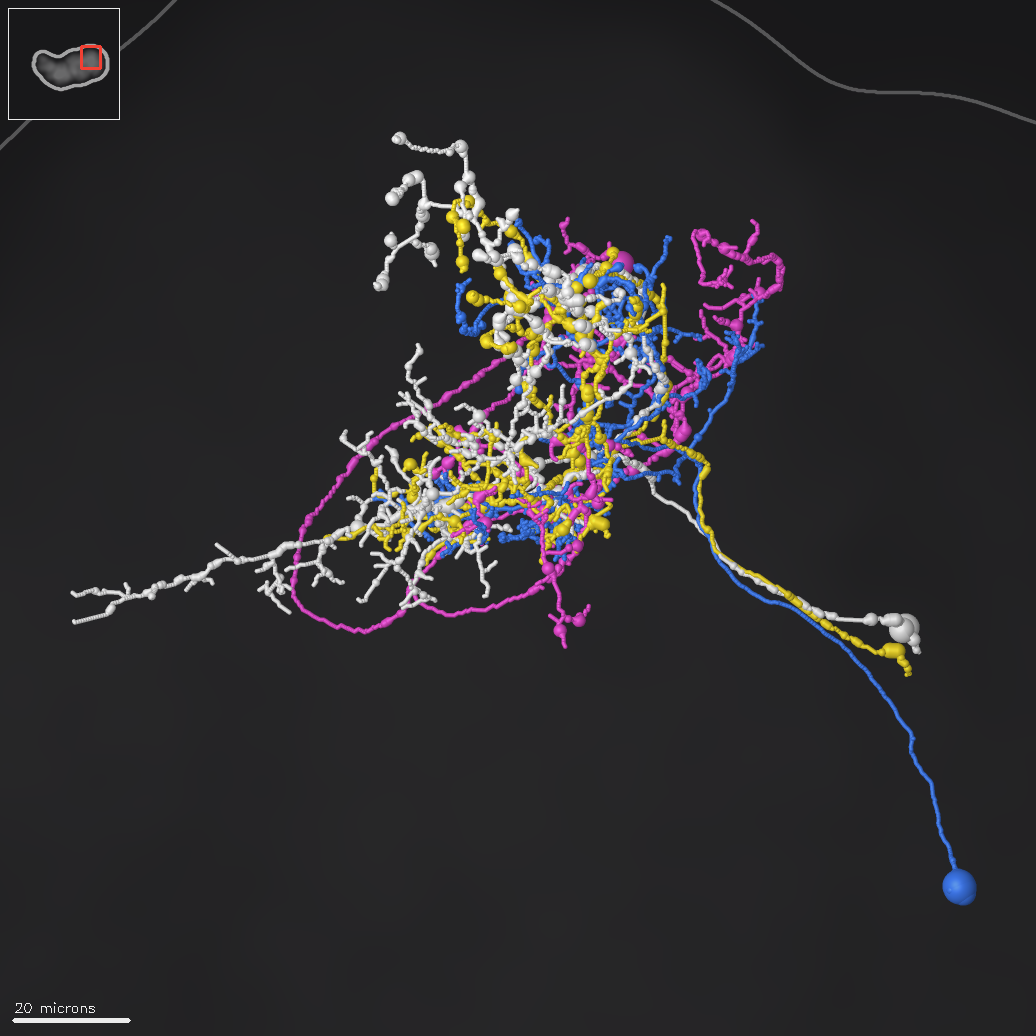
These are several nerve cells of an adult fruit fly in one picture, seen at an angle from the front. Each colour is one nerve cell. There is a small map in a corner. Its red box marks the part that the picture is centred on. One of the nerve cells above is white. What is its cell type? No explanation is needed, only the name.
SLP094_b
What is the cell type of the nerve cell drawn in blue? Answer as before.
LHAV2j1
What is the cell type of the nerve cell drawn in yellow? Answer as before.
CB2938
